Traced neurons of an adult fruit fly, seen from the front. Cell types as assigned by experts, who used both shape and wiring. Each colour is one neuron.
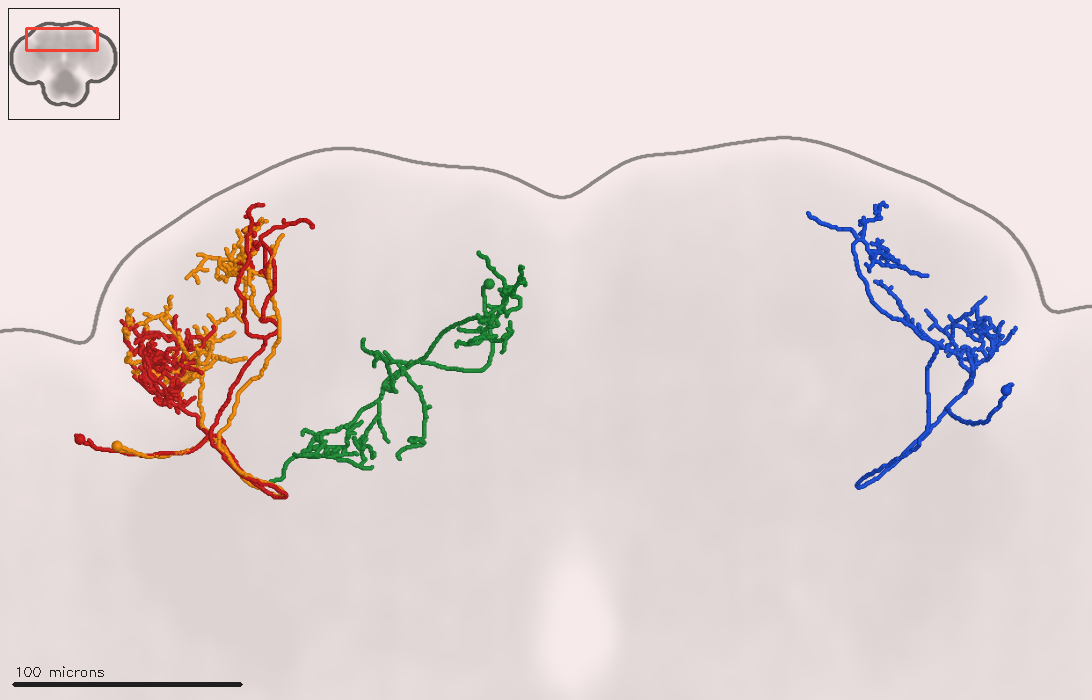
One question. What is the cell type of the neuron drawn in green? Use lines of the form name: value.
cell type: SMP324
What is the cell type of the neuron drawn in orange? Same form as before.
cell type: LHAV2c1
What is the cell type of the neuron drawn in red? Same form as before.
cell type: CB2802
